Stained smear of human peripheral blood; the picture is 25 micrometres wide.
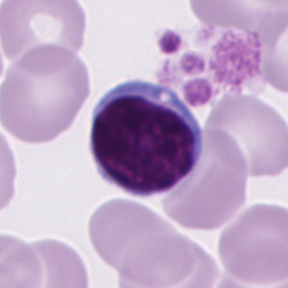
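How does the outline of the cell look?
It is round and smooth.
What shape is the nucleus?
Round, with no indentation.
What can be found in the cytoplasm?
No granules are seen, but a small clear spot lies at the upper right of the nucleus.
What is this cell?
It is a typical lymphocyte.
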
